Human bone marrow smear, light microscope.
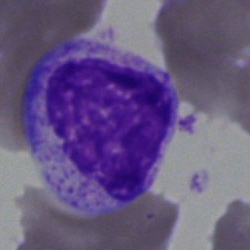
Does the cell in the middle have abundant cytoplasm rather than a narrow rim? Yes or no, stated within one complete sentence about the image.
No, the cytoplasm amounts to no more than a narrow rim.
